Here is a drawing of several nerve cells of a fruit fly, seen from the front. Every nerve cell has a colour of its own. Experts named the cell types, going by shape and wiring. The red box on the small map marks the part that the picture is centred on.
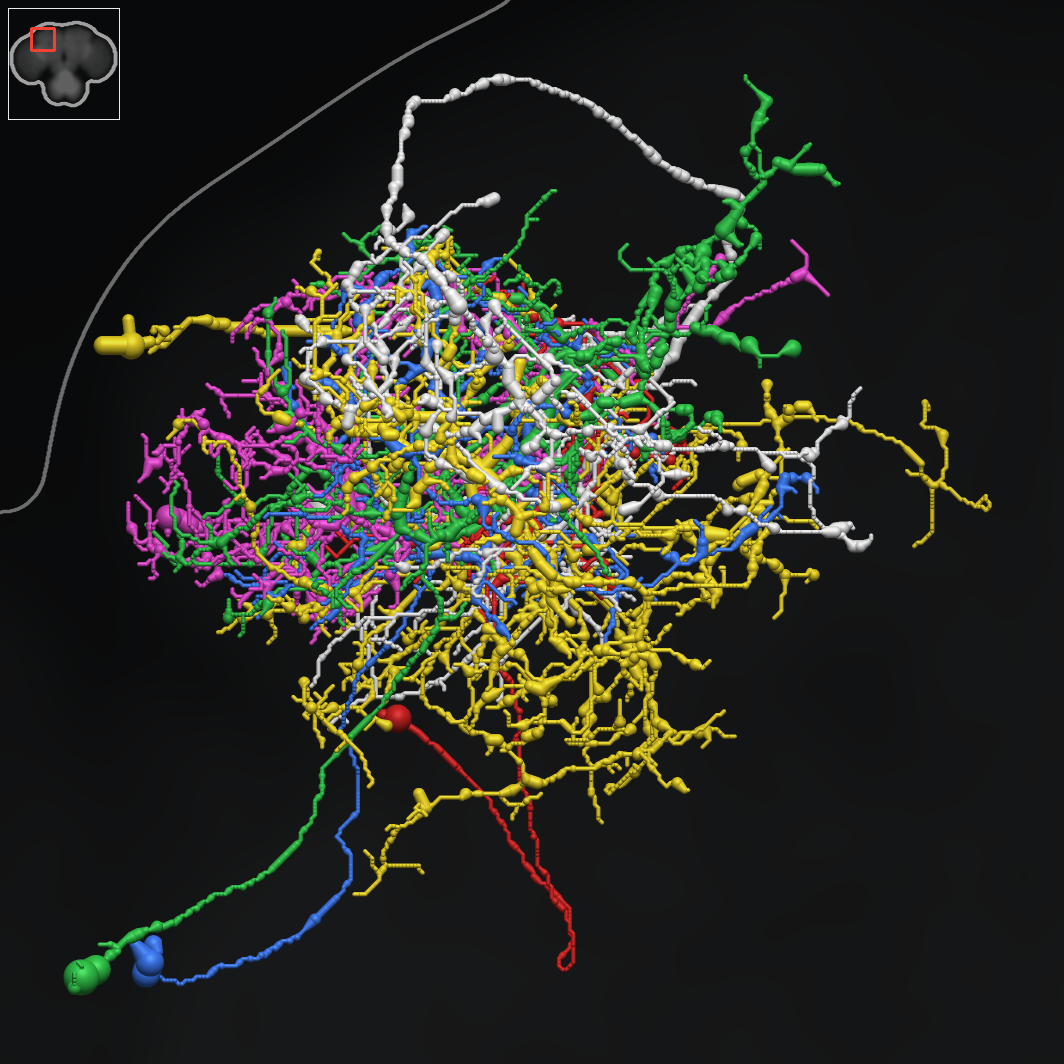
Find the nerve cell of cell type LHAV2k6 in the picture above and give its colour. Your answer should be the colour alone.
green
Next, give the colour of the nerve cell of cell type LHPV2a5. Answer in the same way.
red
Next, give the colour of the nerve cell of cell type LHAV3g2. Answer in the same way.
blue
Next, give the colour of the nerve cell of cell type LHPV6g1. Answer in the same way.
yellow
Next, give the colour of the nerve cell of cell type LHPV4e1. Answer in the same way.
white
